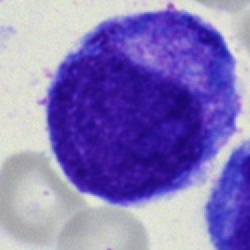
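Promyelocyte in a stained bone marrow smear. The nucleus fills most of the cell and sits toward the lower left; its dark purple chromatin is finely granular rather than coarsely clumped. The cytoplasm is deep blue, with fine purple dots scattered in its paler part.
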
